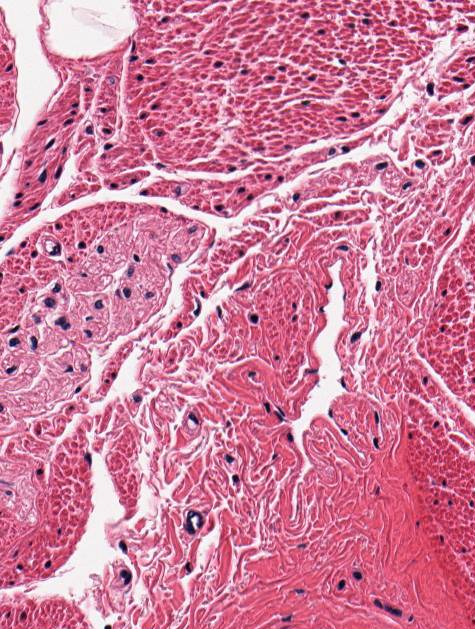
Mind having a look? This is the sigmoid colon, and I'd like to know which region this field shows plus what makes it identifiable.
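Smooth muscle is what this field shows. In the bundles at the upper left and top, the muscle cells are cut across, so they appear as small rounded profiles.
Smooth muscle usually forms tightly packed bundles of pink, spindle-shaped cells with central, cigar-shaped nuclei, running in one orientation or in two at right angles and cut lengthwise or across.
At the left, the cross-cut cells have round, dark, centrally placed nuclei. Empty white spaces split the tissue along the bundle borders, especially at the upper left and centre.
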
